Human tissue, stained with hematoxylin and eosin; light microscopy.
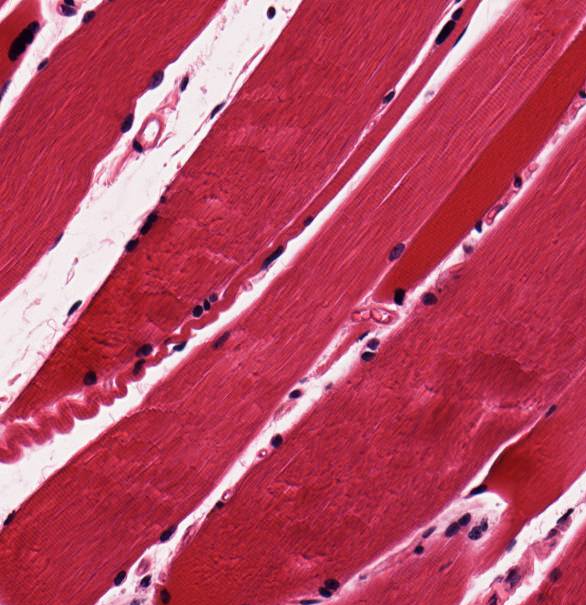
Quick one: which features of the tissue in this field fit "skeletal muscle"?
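This is skeletal muscle, and the fibres fit it well: each one is an unbranched cylinder with straight sides.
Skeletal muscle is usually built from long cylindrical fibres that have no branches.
Now look at the nuclei, which are dark and flattened and lie at the edges of the fibres rather than in their centres. The fibre cytoplasm stains a deep, intense eosinophilic red. In the gaps between fibres you'll find thin strands of pale loose connective tissue, with small nuclei scattered in them.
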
